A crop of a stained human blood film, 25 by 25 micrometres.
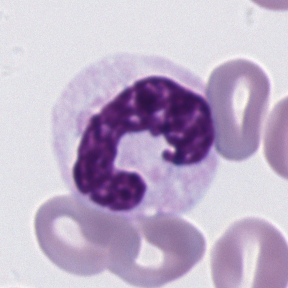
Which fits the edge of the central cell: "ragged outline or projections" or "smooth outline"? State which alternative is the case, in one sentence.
The cell's outline is smooth, without projections.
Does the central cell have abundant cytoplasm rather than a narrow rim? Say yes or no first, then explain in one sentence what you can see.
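Yes. The cytoplasm is abundant and pale pinkish-lilac.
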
